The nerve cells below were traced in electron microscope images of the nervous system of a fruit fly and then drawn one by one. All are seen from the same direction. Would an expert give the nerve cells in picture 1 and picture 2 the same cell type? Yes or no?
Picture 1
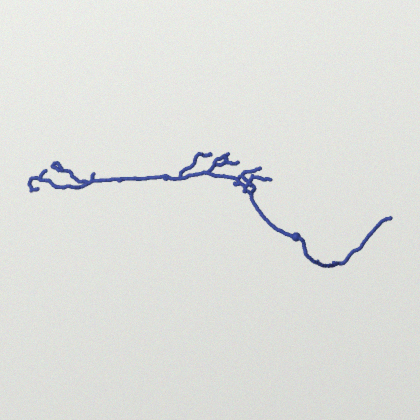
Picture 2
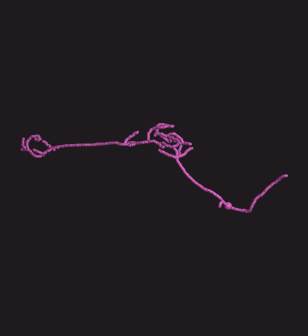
yes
